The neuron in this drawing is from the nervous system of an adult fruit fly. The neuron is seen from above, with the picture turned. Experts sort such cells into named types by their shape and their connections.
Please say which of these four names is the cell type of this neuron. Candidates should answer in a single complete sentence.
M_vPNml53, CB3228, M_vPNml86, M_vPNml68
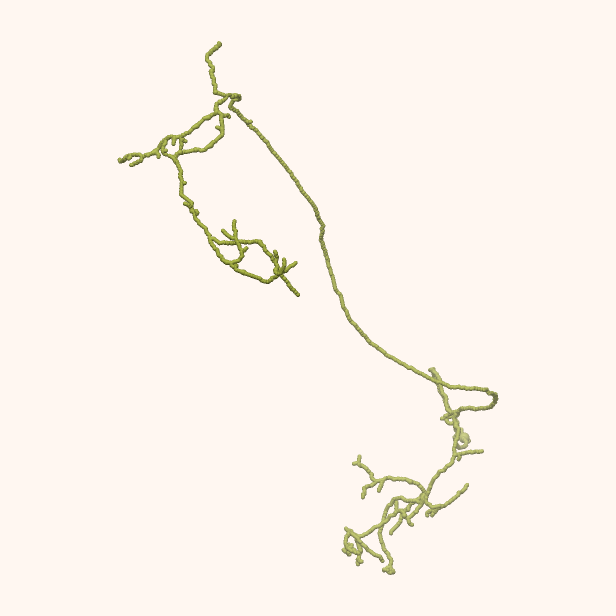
Cell type M_vPNml53 is what this neuron is.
